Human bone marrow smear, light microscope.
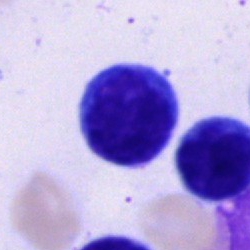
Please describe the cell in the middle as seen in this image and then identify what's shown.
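Almost the whole cell is taken up by the nucleus, which stains a dense, dark blue-purple. Neither granules nor vacuoles are visible. It is a lymphocyte.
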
